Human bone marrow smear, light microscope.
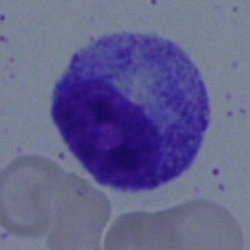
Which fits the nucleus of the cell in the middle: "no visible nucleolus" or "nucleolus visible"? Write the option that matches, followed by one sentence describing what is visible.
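Nucleolus visible. One paler round nucleolus is visible near the middle of the nucleus.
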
